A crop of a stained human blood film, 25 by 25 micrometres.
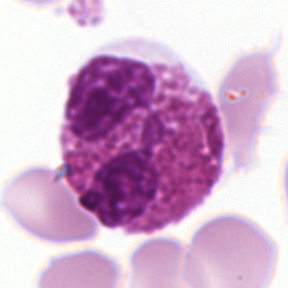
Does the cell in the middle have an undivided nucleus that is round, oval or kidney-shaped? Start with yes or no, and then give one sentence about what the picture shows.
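No. The nucleus is divided into separate lobes, with one lobe in the upper left and one in the lower middle.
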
